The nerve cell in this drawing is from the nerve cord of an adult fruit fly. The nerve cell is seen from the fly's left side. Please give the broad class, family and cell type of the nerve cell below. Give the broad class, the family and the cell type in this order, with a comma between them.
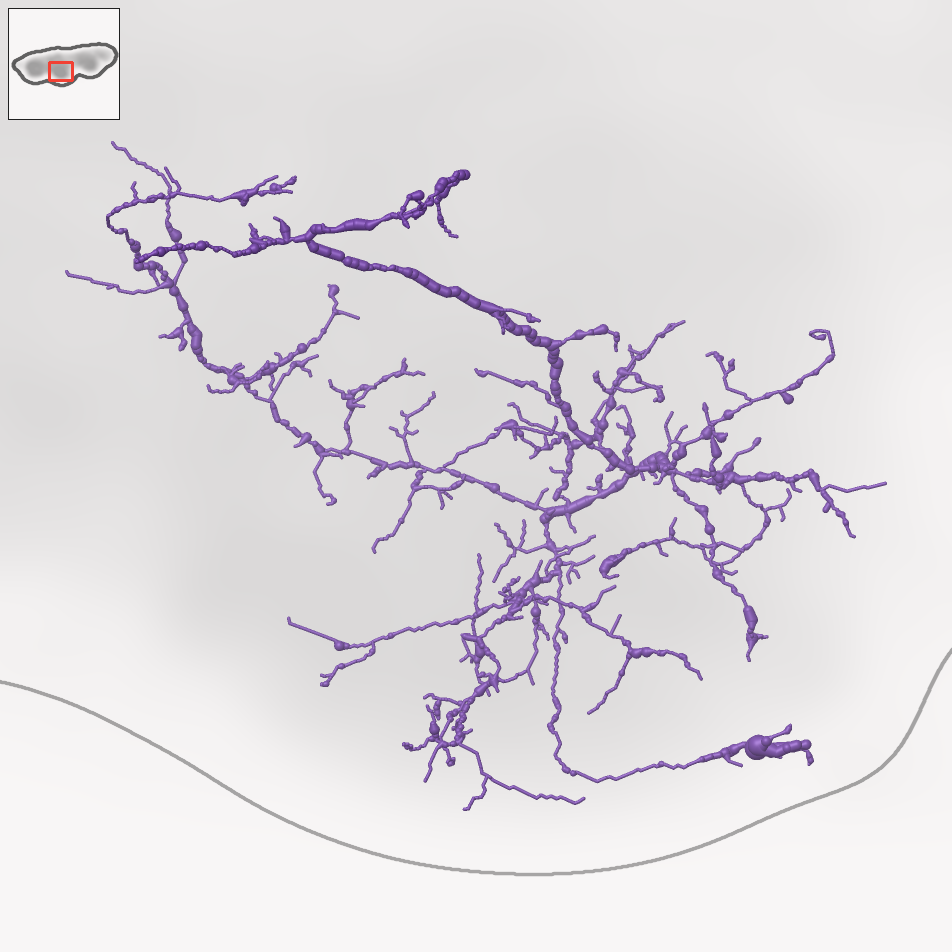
nerve-cord intrinsic neuron, hemilineage 13A, IN13A032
